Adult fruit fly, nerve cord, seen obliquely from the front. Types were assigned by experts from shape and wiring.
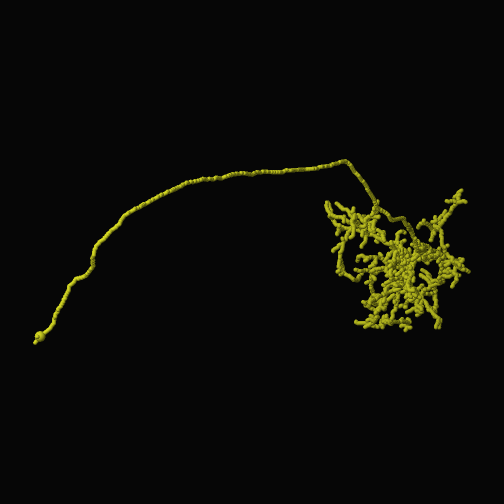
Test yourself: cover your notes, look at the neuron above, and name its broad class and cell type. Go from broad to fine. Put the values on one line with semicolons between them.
nerve-cord intrinsic neuron; INXXX321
